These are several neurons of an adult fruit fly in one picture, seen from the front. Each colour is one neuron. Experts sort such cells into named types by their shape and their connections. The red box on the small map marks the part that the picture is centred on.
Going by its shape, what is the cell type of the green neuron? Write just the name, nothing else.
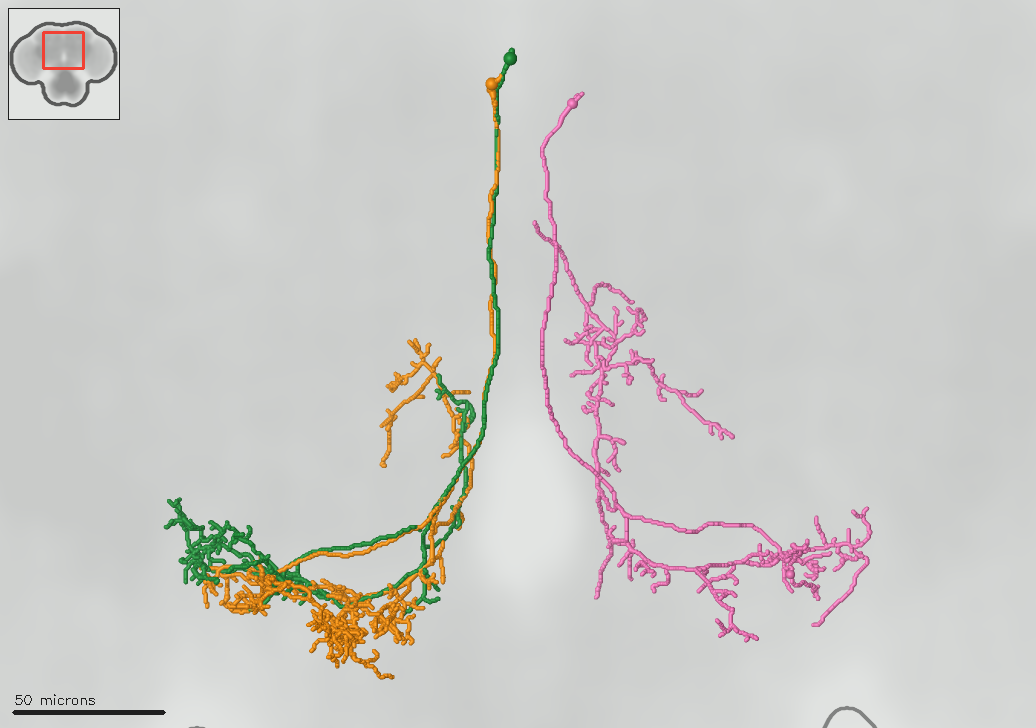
WED101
